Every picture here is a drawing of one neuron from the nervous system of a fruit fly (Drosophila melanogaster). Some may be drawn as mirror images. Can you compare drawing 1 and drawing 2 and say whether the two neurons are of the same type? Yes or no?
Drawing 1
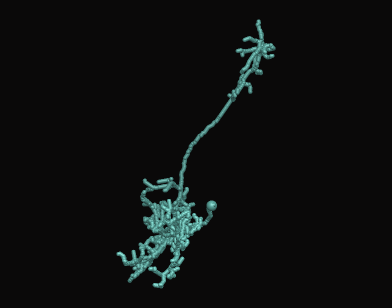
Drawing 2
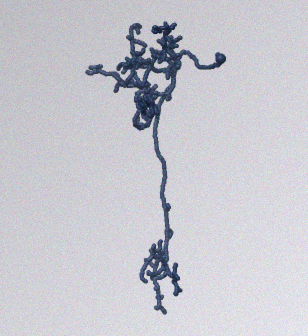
no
